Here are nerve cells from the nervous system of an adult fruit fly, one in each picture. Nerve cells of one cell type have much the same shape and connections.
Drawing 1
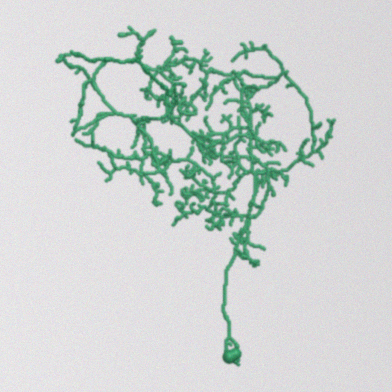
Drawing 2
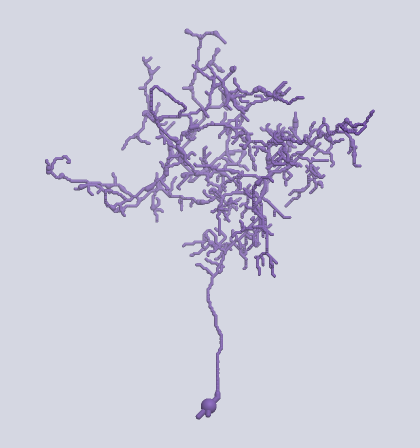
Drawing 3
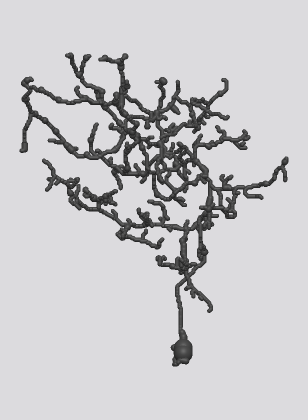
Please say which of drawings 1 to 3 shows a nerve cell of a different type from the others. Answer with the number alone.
2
